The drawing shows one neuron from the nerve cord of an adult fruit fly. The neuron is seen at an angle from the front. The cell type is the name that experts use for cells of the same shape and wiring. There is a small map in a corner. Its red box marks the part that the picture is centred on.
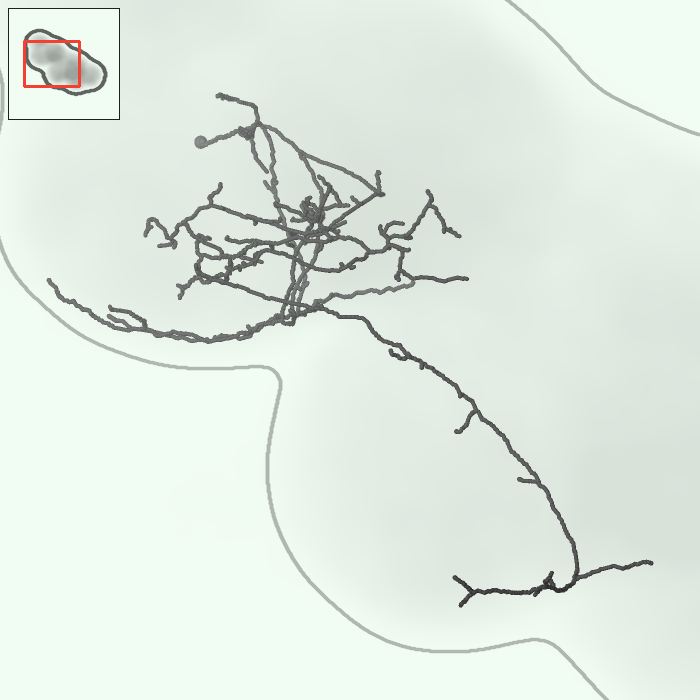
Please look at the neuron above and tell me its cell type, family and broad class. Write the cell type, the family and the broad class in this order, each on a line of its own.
IN12B048
hemilineage 12B
nerve-cord intrinsic neuron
